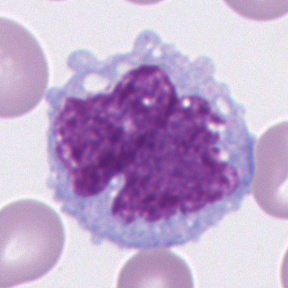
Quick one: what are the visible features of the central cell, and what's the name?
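Starting at the edge: irregular, with small ruffled bumps, clearest at the top. The nucleus is one continuous folded mass, not separate lobes on thin strands. Several small clear vacuoles, mostly in the upper cytoplasm; no coarse orange or dark granules. So this is a monocyte.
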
